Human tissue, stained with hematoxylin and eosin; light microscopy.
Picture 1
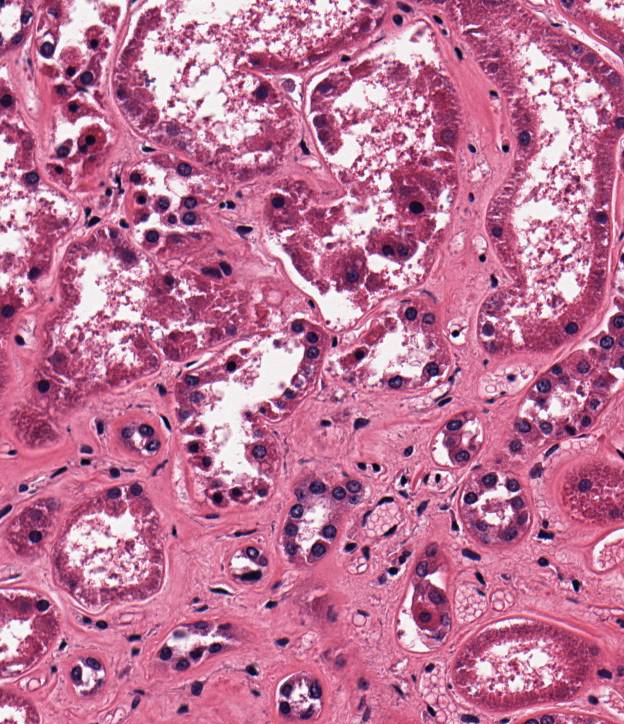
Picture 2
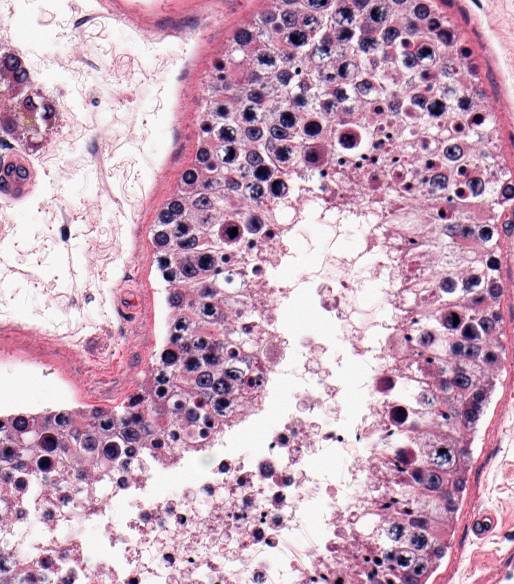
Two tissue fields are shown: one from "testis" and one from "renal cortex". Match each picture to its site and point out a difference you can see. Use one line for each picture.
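Picture 1: renal cortex. The tubules are lined by a single layer of cuboidal to columnar cells.
Picture 2: testis. The tubule is lined by an epithelium many cell layers thick.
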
